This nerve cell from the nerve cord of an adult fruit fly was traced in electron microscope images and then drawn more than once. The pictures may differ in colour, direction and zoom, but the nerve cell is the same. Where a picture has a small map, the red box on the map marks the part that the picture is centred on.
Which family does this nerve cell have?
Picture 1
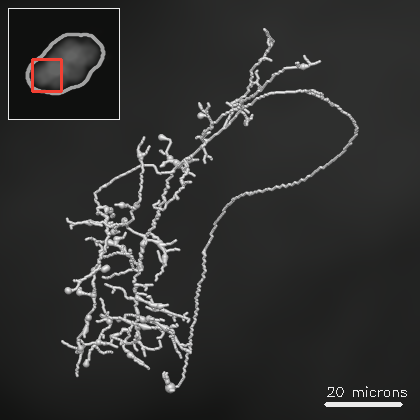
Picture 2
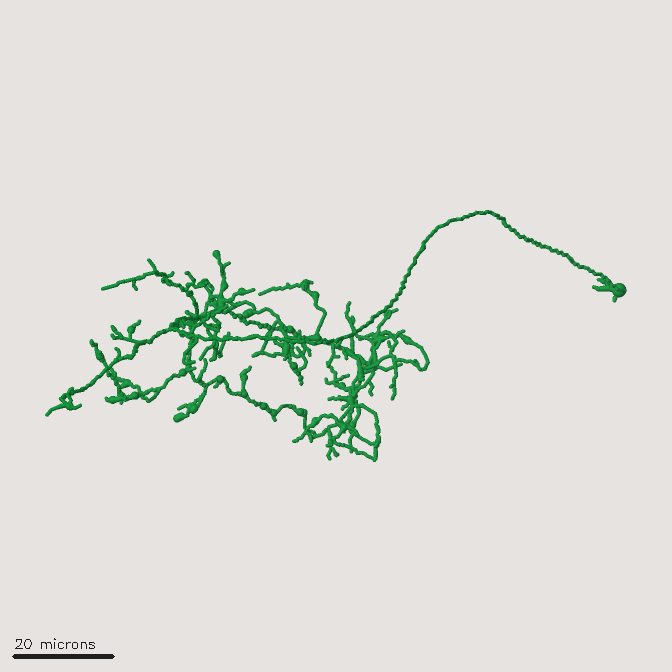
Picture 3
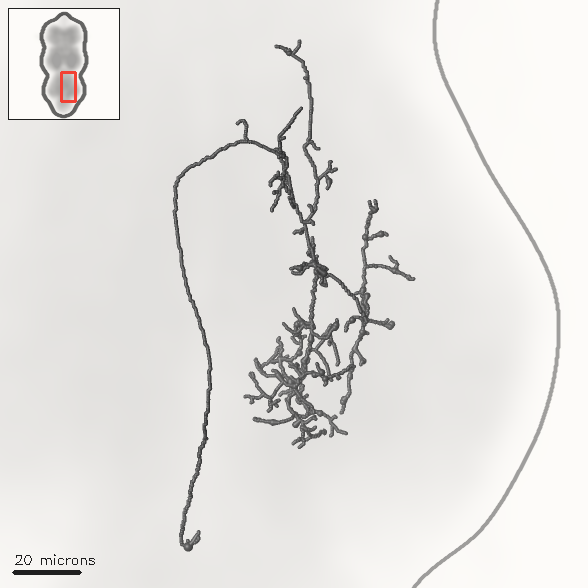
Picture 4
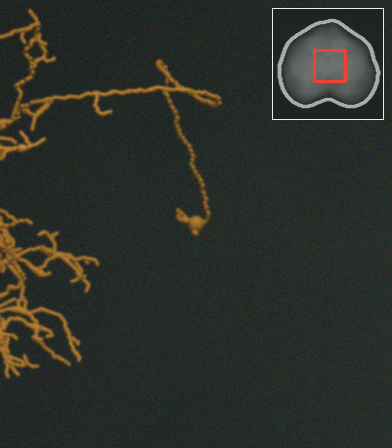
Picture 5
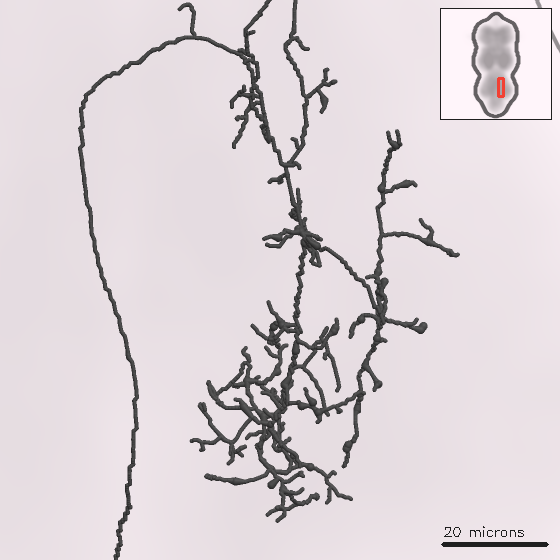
hemilineage 12B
